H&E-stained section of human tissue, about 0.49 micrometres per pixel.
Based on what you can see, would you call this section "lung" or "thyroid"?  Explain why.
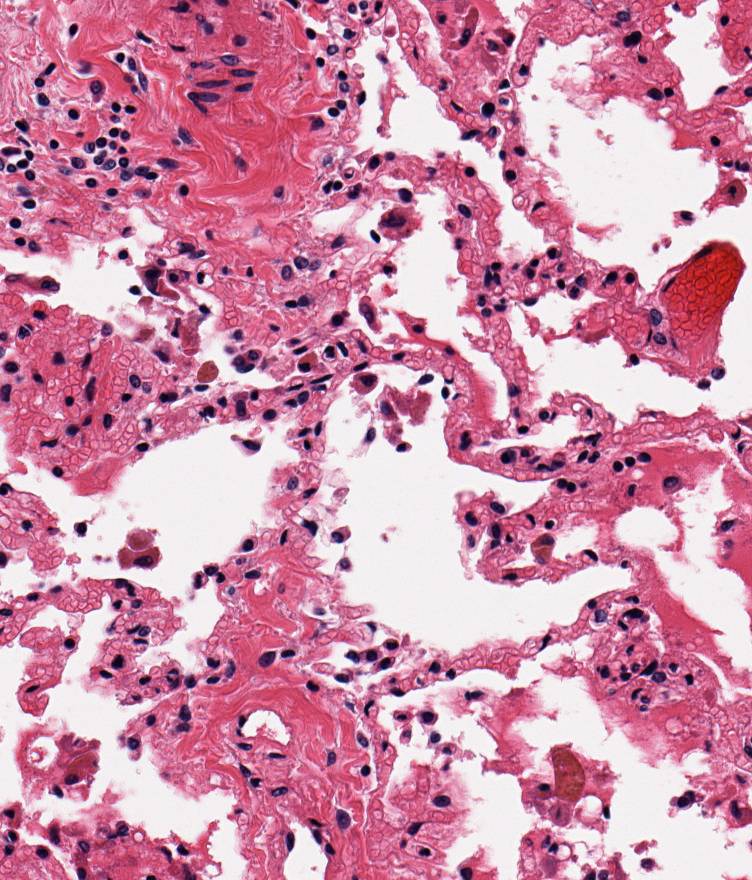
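This is lung. Across most of the field, thin branching septa enclose large, irregular spaces that are empty.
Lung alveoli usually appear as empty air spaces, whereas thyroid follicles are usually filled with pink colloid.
The empty spaces here therefore decide for lung rather than thyroid. Scattered rounded cells with brown granular cytoplasm lie free in the spaces, for example at the left middle and the lower right. In the upper left, wavy bundles of dense pink collagen form a thickened area, and small round dark nuclei of lymphocytes cluster near the upper left edge.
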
